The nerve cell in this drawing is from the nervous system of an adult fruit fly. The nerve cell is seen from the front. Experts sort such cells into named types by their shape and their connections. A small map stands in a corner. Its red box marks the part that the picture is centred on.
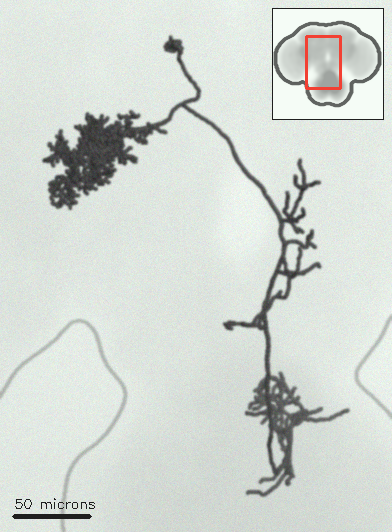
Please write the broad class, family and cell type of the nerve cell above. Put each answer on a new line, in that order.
descending neuron
DNp
DNp03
